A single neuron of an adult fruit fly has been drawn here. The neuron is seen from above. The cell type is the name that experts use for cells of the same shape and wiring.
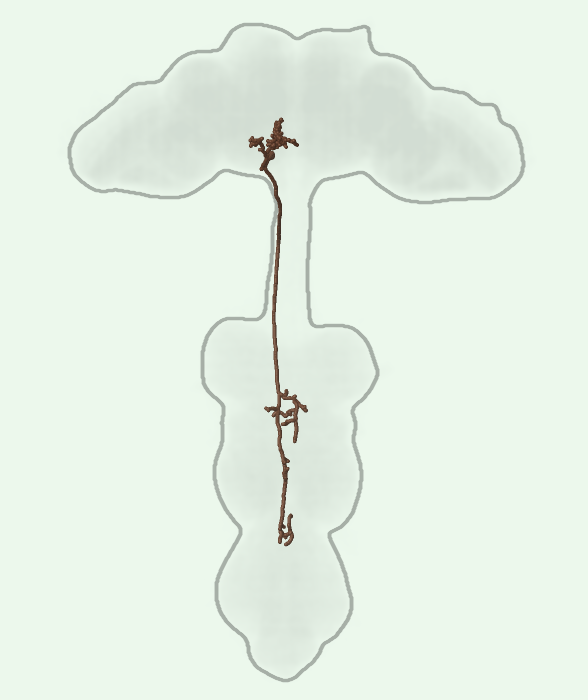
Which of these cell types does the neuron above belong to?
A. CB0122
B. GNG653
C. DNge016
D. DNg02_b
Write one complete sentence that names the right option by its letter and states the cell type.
The neuron is of the DNg02_b cell type, which is option D.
